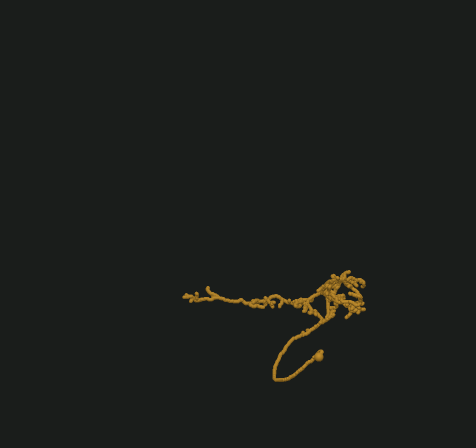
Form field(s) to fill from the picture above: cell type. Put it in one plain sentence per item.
The cell type is AMMC019.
